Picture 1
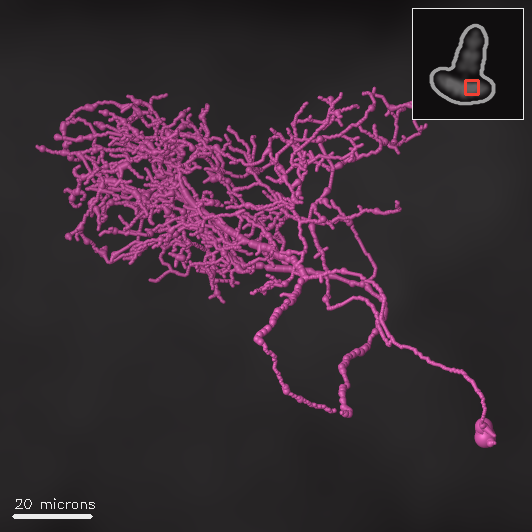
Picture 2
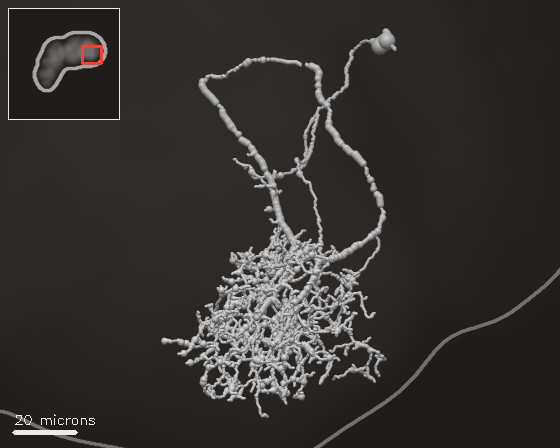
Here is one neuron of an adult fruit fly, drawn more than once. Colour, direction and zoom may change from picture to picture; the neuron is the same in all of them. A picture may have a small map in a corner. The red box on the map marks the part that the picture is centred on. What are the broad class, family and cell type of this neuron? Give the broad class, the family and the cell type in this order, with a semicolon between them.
central-brain intrinsic neuron; LHAV; LHAV1e1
